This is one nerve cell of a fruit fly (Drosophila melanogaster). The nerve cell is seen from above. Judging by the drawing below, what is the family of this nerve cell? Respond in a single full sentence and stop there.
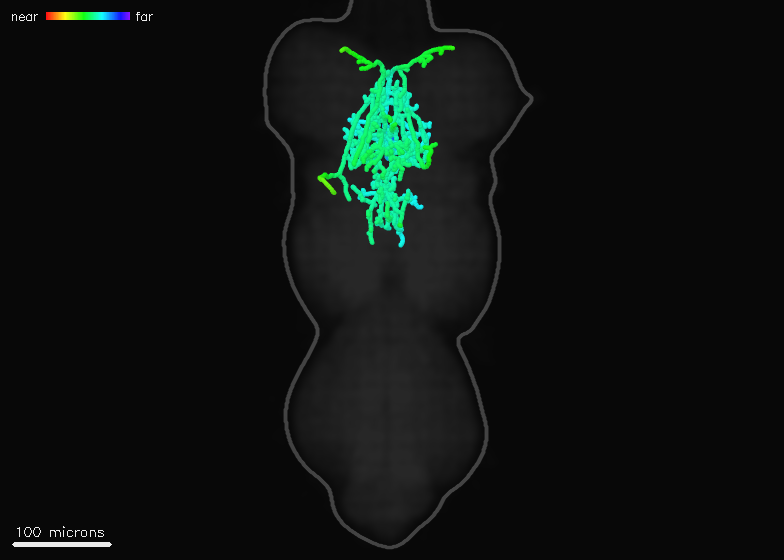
As for family, the nerve cell falls under hemilineage 00A.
